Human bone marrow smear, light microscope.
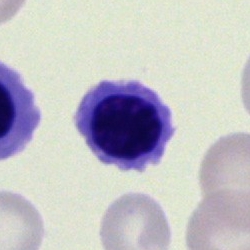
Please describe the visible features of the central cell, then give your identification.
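Nucleus occupies most of the cell; moderate rim of cytoplasm all round. Chromatin dark, dense. Nucleoli not visible. Cytoplasm free of vacuoles. Cell: erythroblast.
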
